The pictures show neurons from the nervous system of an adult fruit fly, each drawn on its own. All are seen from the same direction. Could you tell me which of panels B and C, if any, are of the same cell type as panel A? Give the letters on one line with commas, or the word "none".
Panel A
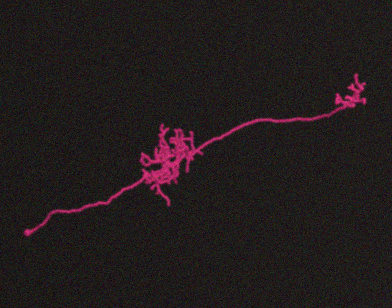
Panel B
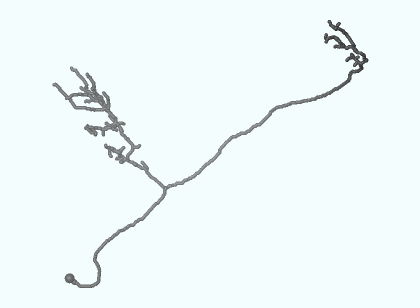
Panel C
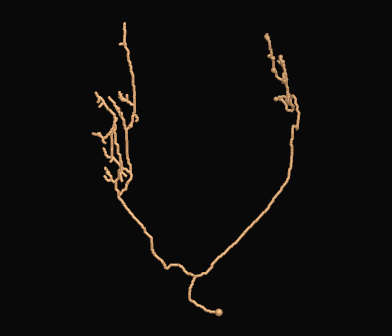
none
